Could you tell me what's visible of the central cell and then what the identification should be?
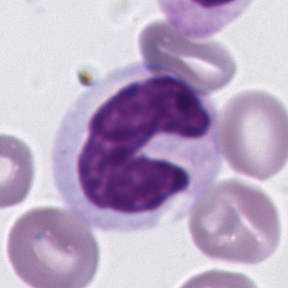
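Here the nucleus is bent into a C shape with its opening facing right, and its chromatin is dense and dark purple. The cytoplasm is pale lilac-grey and fills the gap inside the curve of the nucleus. This cell is a band neutrophil.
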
